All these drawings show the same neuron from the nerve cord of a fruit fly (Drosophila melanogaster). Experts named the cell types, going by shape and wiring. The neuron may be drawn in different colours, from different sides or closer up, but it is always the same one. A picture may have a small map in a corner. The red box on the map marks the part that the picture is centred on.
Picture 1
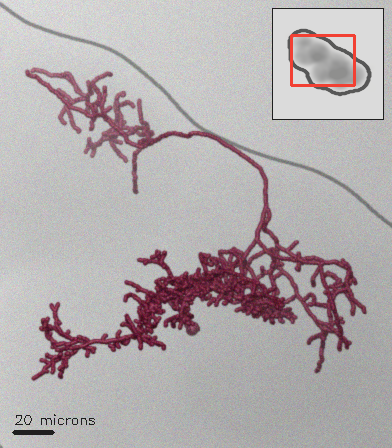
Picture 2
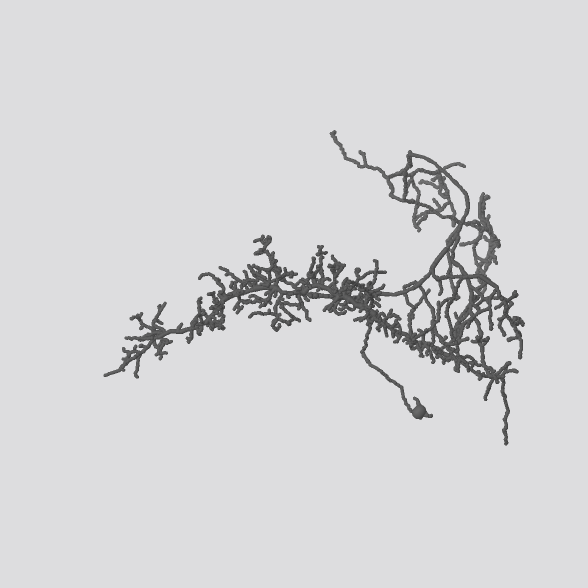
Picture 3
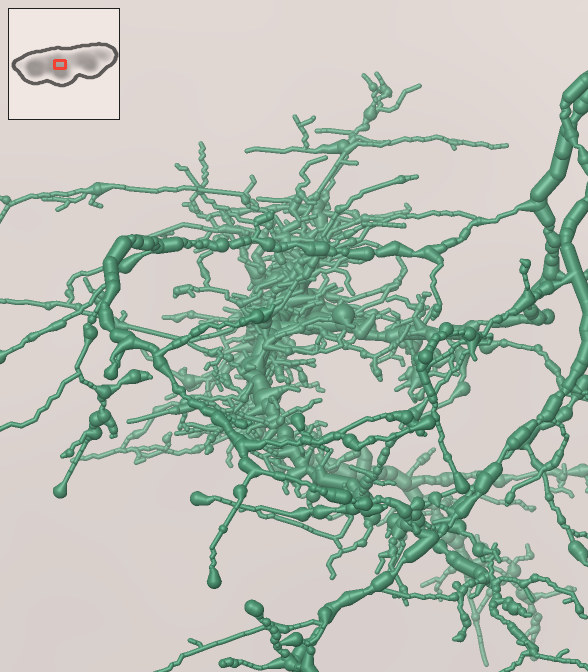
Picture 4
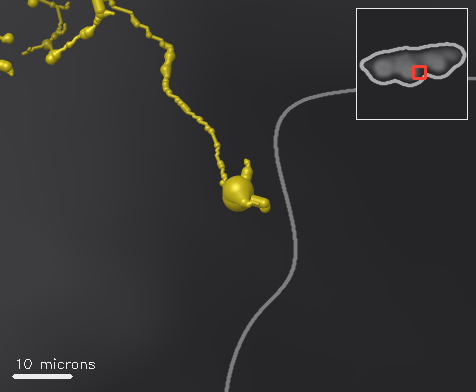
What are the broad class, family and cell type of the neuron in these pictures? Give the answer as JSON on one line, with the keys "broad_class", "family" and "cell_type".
{"broad_class": "nerve-cord intrinsic neuron", "family": "hemilineage 12A", "cell_type": "IN12A001"}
